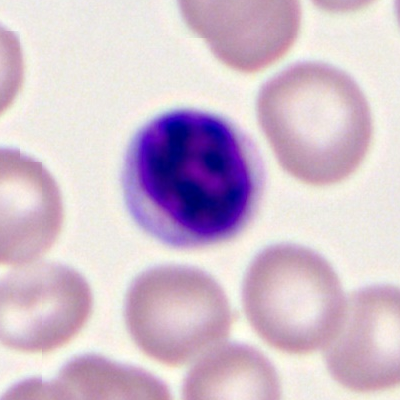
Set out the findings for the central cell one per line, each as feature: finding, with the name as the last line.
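Outline: round, smooth, no surface projections
Proportion: nucleus fills most of cell, thin cytoplasmic rim
Chromatin: dark purple, coarsely clumped
Cytoplasm: pale blue, widest on lower left side
Identity: lymphocyte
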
